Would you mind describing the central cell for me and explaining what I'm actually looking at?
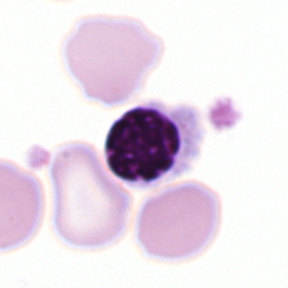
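Look first at how little cytoplasm there is compared with the nucleus. Now notice the chromatin: dark purple and coarsely clumped. Follow the outline round to the right, and you'll find it ragged. Search the cytoplasm and you won't see any coarse granules. What we have here is a normoblast.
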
